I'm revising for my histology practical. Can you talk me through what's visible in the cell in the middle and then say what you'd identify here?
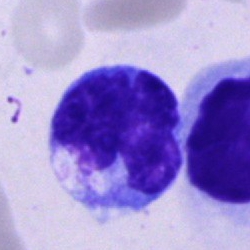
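Outline roughly round; edge slightly ragged at the bottom. Visible cytoplasm pale blue, lying mainly at the lower left. Several clear vacuoles in the lower-left cytoplasm. A few reddish-purple granules among the vacuoles, next to the nucleus. Cell: monocyte.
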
